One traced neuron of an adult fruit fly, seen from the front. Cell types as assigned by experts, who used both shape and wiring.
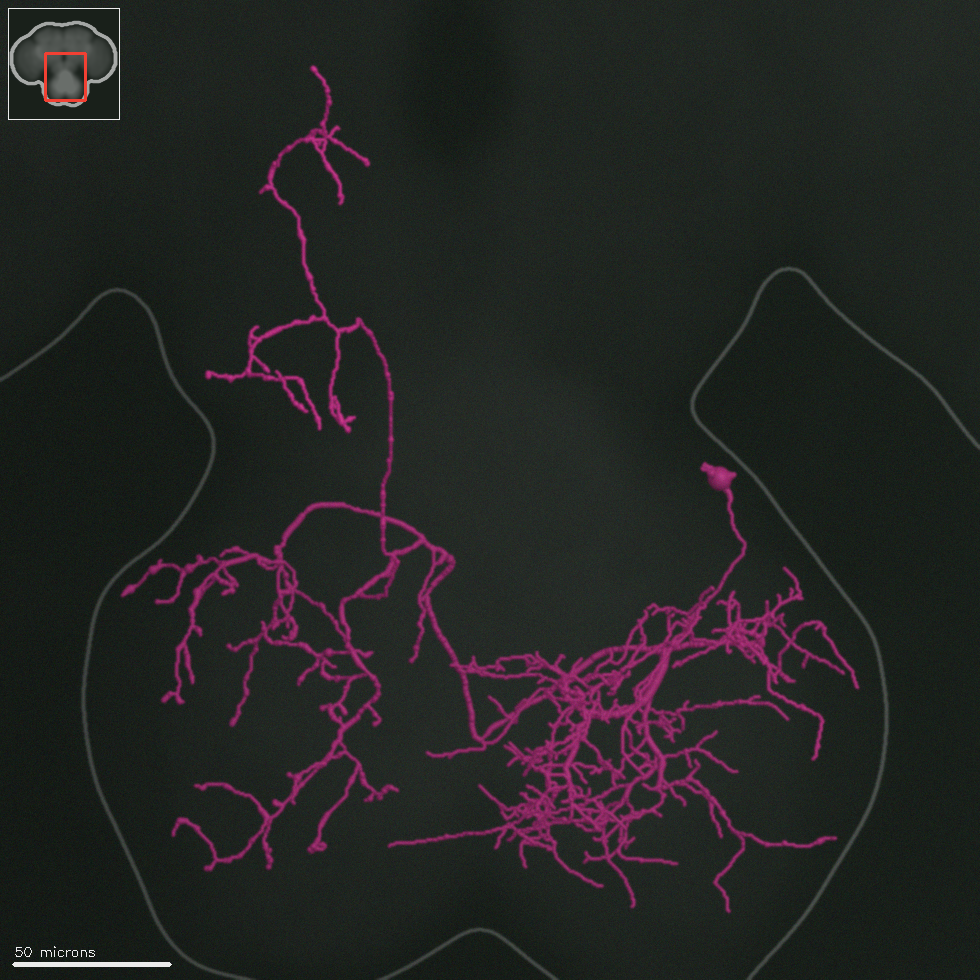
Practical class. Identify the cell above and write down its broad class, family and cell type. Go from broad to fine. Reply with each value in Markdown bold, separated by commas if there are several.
**ascending neuron**, **hemilineage 19B**, **AN19B015**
